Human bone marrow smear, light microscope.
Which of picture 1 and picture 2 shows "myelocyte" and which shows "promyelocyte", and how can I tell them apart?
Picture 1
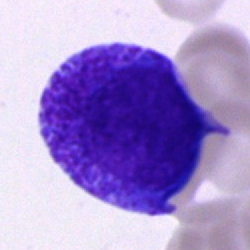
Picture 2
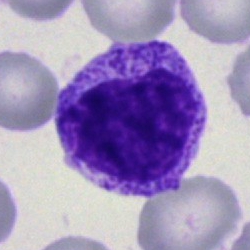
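The promyelocyte is in picture 1 and the myelocyte in picture 2. In the promyelocyte the whole cell is stained a deep violet-blue, and dense granules cover the nucleus so that its outline cannot be made out; no pale, granule-free cytoplasm is visible anywhere.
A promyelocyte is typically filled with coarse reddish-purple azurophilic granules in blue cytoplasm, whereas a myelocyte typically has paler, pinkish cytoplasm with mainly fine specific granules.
In the myelocyte, by contrast, the chromatin stains deep purple and looks clumped rather than fine and even, and no clear vacuoles are seen in the cytoplasm. Their outlines differ as well: the promyelocyte is broadly rounded, bulging smoothly on the left, with a short tapering point projecting from its right edge, while the myelocyte is roughly round with a few slightly angular, flattened edges. Pale red cells press against the right side of the promyelocyte, whereas red cells lie around the myelocyte without overlapping it.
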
